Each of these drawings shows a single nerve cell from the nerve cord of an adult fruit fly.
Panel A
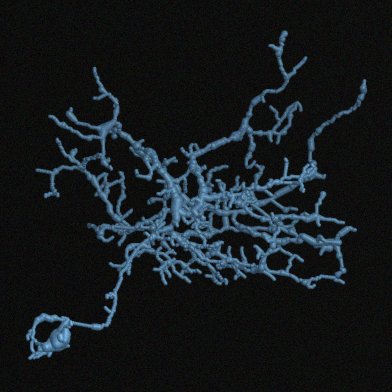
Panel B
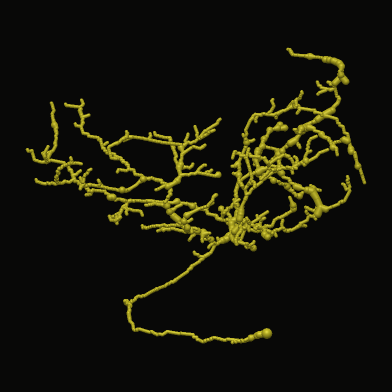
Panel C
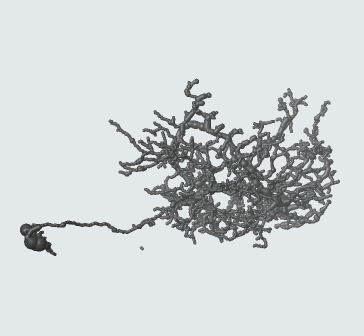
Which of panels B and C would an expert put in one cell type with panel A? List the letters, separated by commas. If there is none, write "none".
C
